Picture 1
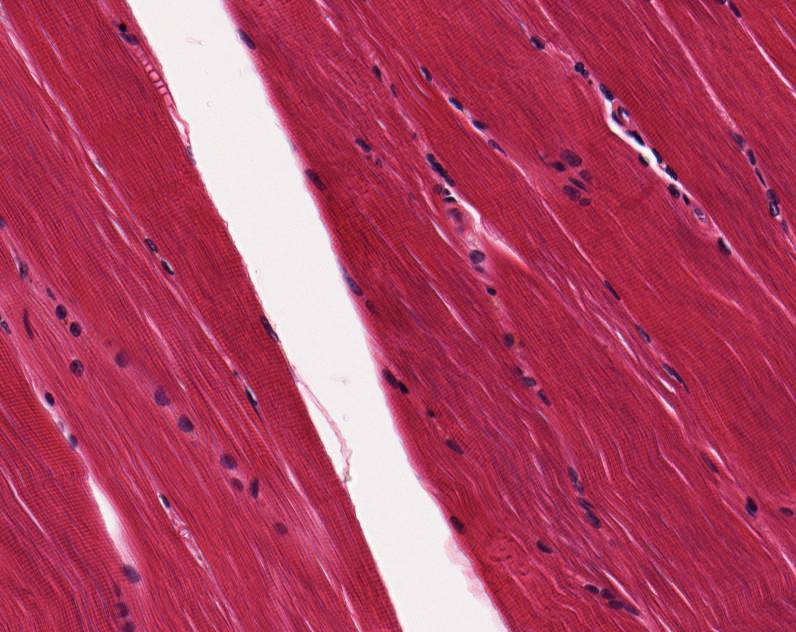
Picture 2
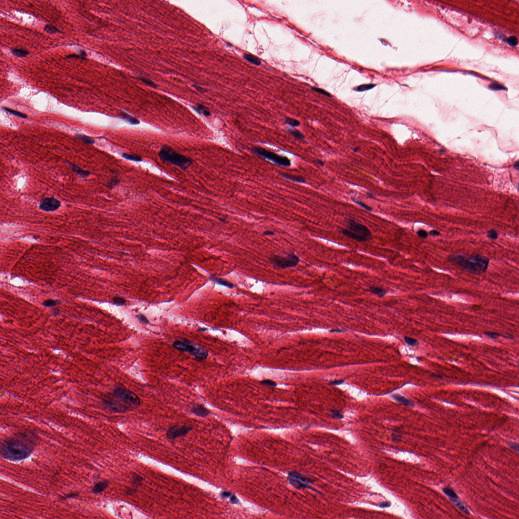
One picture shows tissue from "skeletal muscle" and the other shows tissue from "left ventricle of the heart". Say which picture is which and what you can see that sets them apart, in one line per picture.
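Picture 1 is from the skeletal muscle. The dark purple fibre nuclei are elongated and lie at the edges of the fibres rather than in their centres.
Picture 2 is from the left ventricle of the heart. The fibre nuclei are oval and lie centrally within the fibres.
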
